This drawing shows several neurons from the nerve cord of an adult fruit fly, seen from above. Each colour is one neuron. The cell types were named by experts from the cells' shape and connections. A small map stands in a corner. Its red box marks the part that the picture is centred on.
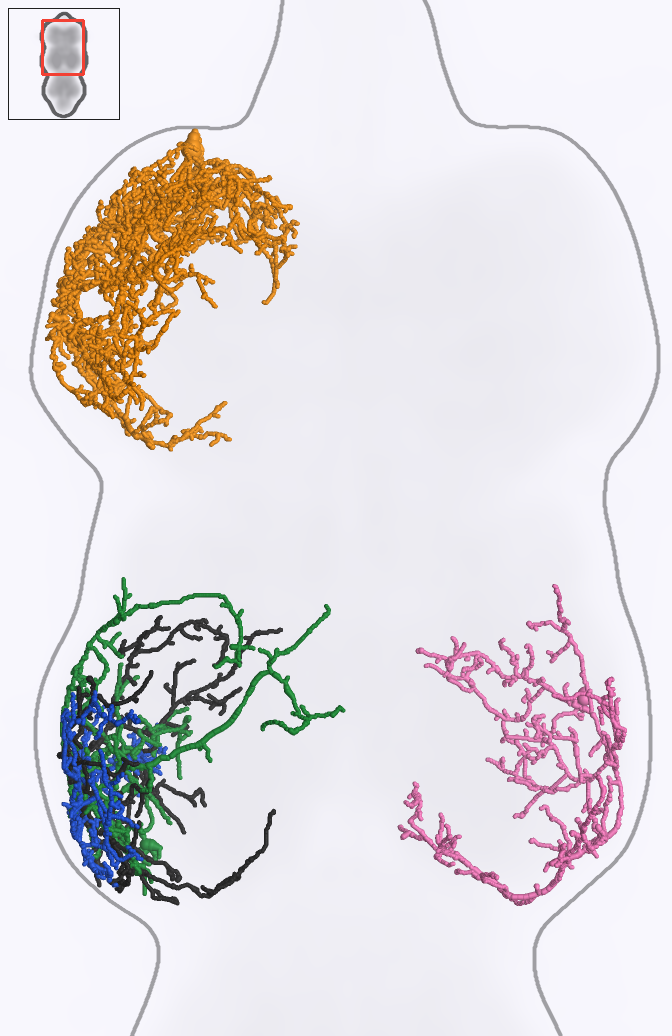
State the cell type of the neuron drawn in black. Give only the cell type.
IN13A039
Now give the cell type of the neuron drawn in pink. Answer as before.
IN13A024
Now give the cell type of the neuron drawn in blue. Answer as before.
IN13A065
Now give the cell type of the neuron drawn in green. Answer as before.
IN13A032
